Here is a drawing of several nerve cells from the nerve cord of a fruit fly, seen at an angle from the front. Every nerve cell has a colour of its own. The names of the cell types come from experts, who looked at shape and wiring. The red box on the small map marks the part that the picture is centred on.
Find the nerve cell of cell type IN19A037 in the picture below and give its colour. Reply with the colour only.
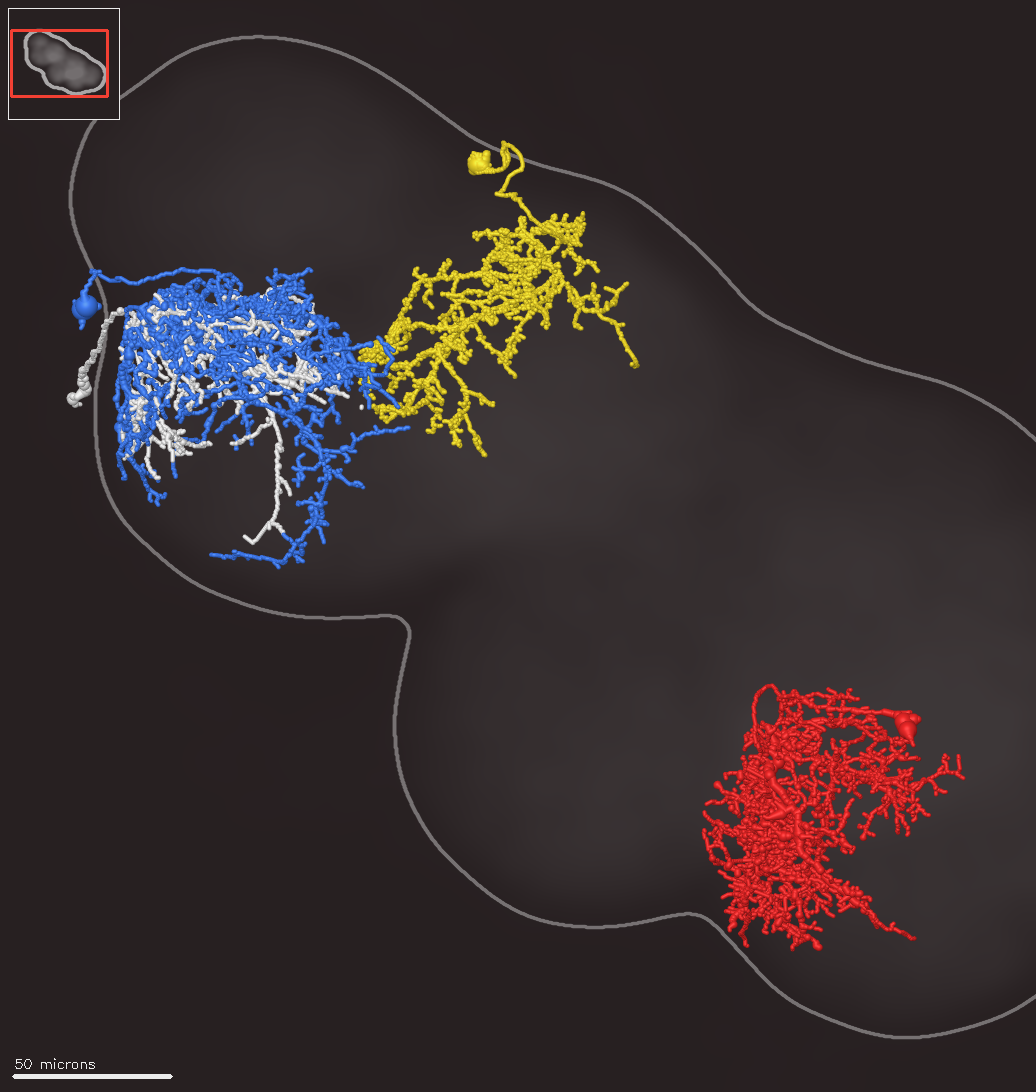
yellow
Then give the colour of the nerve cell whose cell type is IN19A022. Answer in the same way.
red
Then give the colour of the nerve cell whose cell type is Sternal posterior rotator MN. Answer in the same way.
white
